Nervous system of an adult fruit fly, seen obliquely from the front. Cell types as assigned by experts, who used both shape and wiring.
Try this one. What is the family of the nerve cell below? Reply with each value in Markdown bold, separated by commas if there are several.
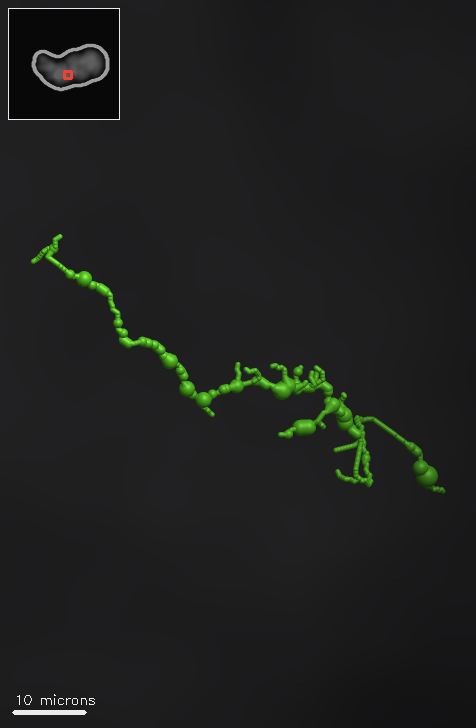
**Dm**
